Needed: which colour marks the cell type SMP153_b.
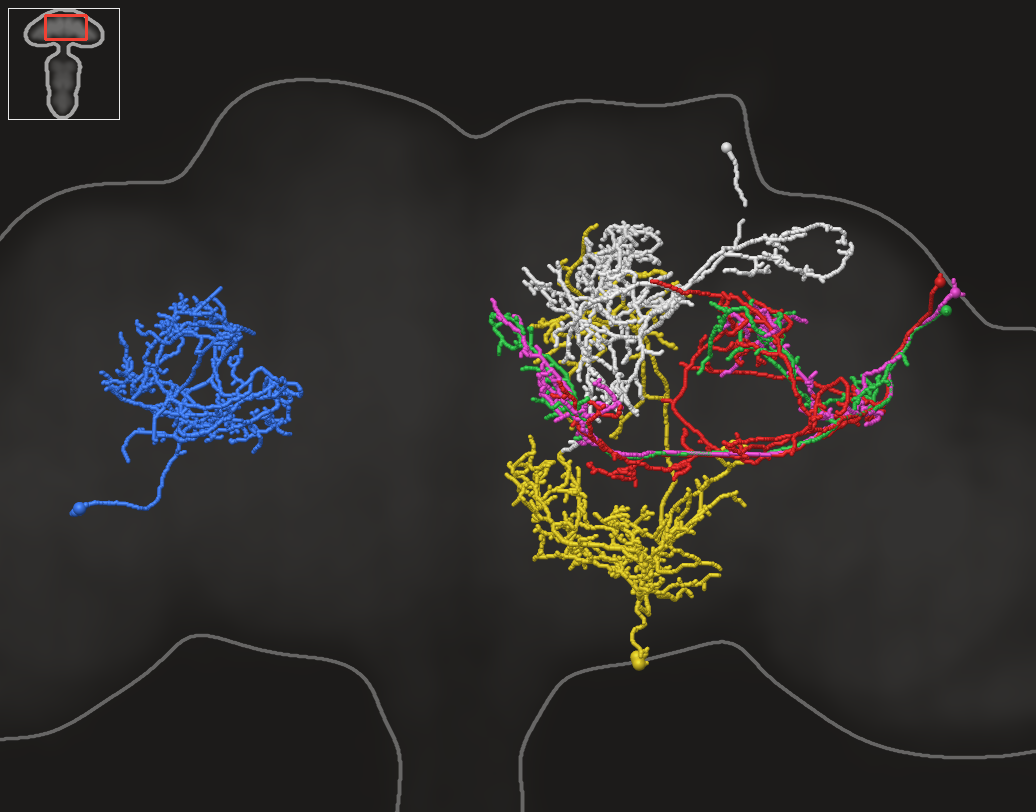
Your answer: white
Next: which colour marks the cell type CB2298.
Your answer: blue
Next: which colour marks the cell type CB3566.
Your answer: red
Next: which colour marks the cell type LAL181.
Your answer: yellow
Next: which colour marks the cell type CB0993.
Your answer: magenta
